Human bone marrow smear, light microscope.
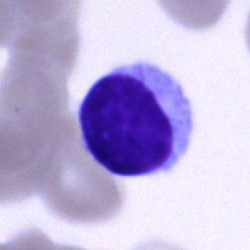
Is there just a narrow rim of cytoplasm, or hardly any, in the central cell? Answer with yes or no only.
Yes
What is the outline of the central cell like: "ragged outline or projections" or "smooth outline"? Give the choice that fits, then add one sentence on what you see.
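Smooth outline. The cell has a round, smooth outline.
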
